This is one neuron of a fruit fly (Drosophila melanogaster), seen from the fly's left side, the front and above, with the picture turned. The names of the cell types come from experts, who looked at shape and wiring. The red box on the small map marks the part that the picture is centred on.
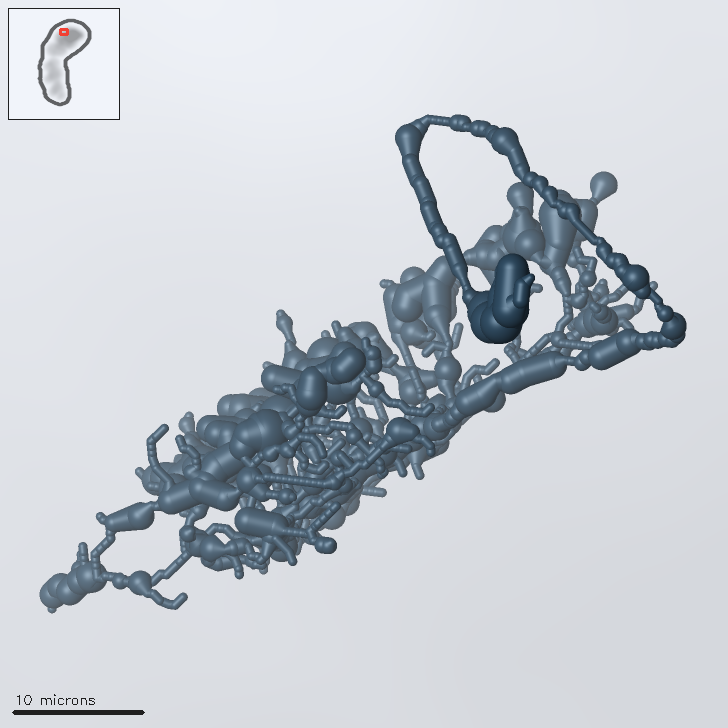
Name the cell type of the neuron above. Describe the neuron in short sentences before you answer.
By the scale bar it is about 50 microns wide in this view. Dozens of branch ends can be seen. It is an optic-lobe intrinsic neuron. Its cell type is Dm4.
